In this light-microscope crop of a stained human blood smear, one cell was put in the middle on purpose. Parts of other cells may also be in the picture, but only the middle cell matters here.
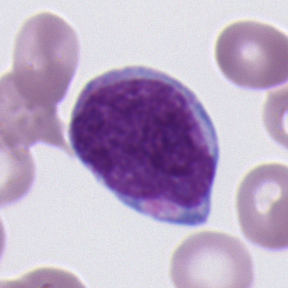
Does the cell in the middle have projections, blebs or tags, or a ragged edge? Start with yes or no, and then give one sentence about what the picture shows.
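No. The cell surface is smooth without projections.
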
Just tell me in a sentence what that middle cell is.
The middle cell in this particular crop is an atypical promyelocyte.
